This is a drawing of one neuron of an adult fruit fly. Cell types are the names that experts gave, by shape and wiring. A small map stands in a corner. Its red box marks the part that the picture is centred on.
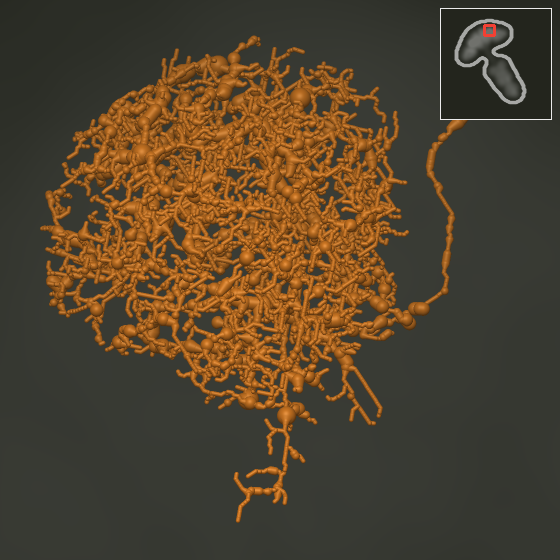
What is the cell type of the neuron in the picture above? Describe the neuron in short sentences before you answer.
It lies in the brain. The picture shows more than a hundred branch ends. Its broad class is central-brain intrinsic neuron. The cell type is AVLP374.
